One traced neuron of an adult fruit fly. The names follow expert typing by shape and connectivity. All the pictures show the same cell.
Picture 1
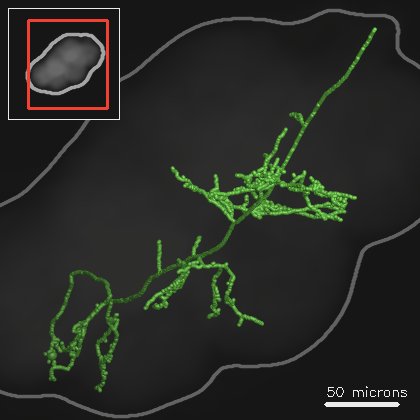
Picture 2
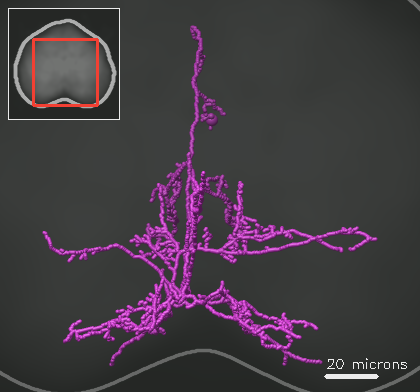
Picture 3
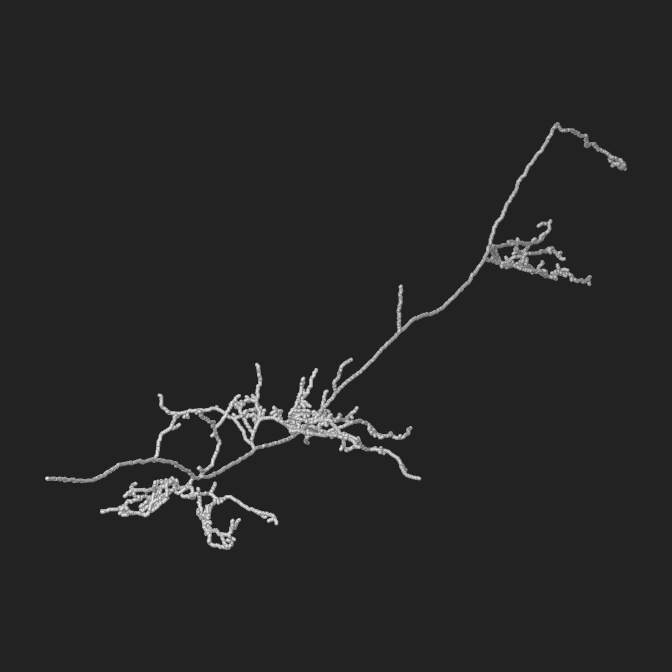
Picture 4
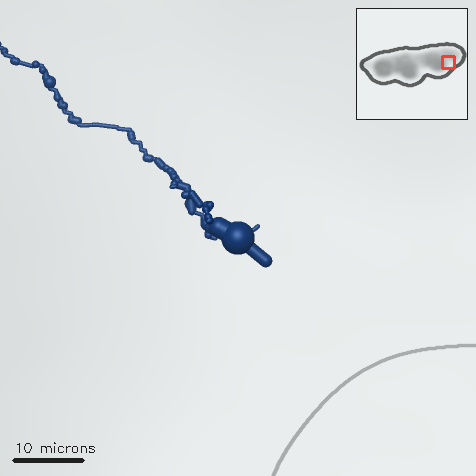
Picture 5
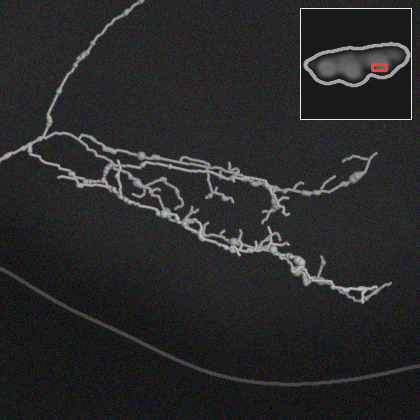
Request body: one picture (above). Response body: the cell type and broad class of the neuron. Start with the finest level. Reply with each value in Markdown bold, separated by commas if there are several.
**ANXXX151**, **ascending neuron**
